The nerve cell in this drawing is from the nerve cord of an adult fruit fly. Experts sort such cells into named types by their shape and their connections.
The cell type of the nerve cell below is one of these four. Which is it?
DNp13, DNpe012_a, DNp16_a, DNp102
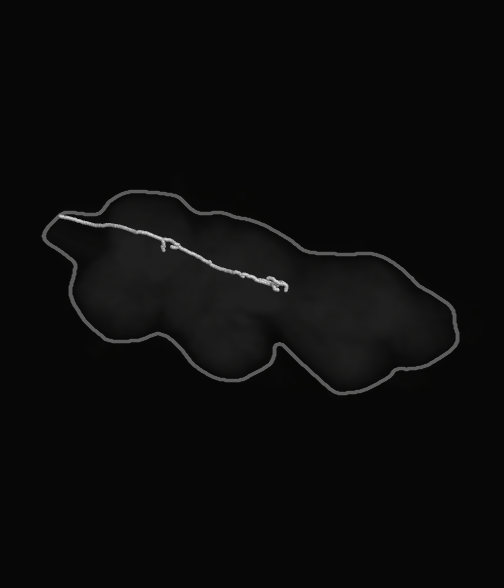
DNpe012_a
